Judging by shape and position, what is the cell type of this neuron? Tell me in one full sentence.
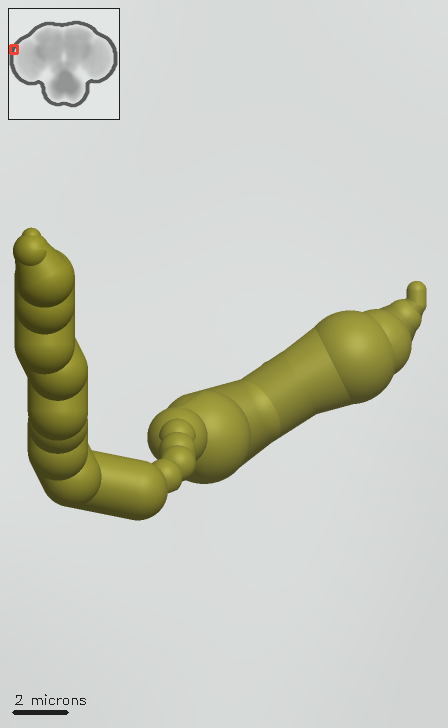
It is R1-R6 that is the cell type of the neuron.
